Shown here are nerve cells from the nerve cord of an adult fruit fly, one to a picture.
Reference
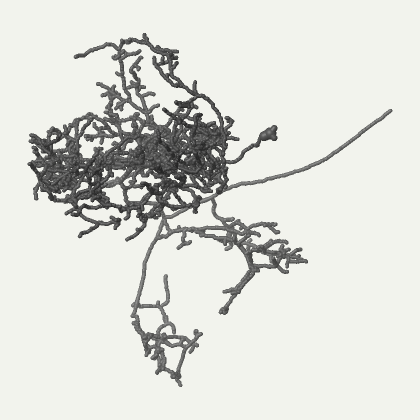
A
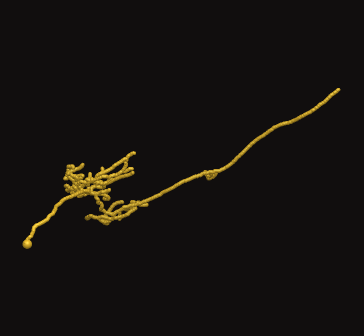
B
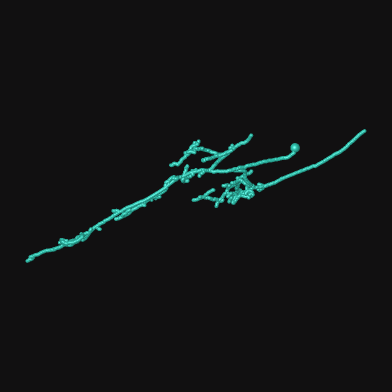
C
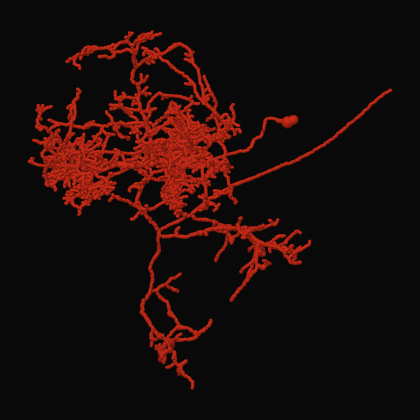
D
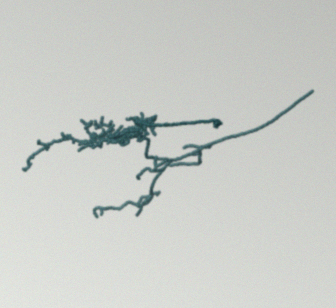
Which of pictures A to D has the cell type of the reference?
C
